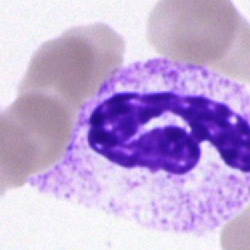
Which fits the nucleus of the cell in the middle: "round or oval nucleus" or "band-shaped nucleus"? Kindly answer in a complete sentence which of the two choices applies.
It is a curved band, without separate lobes, that the nucleus forms.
